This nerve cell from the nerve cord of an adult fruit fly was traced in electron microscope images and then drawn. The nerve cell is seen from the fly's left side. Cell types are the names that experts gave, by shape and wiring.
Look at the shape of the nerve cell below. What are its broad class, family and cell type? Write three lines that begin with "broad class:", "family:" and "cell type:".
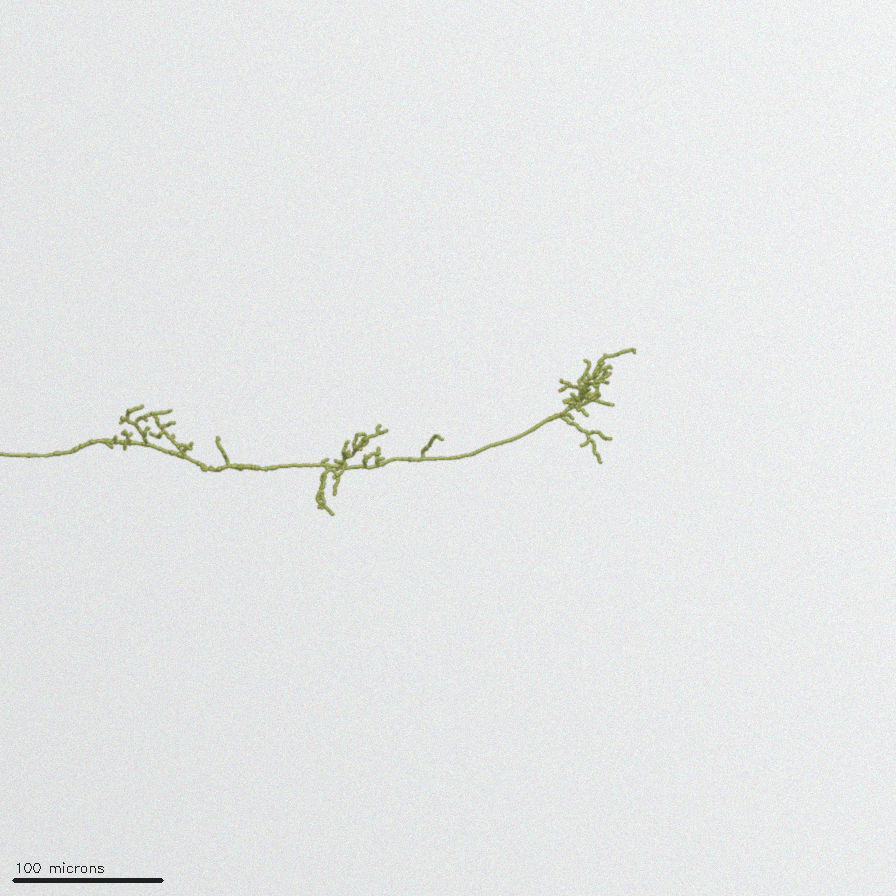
broad class: descending neuron
family: hemilineage MD3
cell type: DNg31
